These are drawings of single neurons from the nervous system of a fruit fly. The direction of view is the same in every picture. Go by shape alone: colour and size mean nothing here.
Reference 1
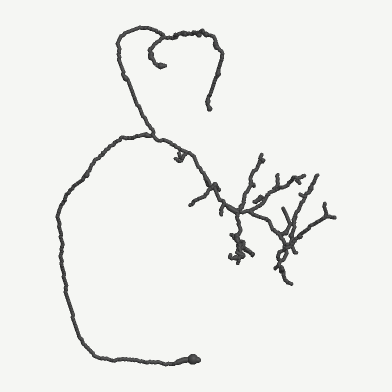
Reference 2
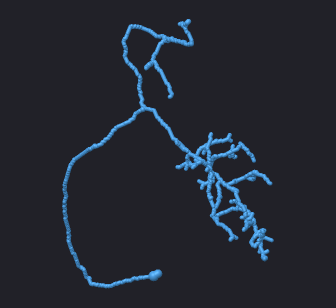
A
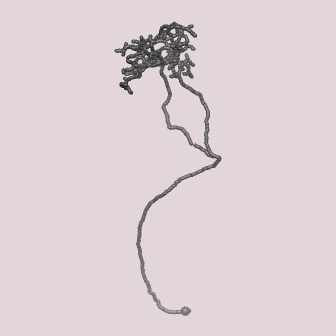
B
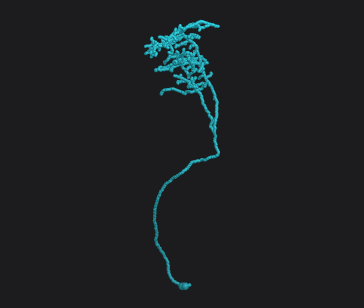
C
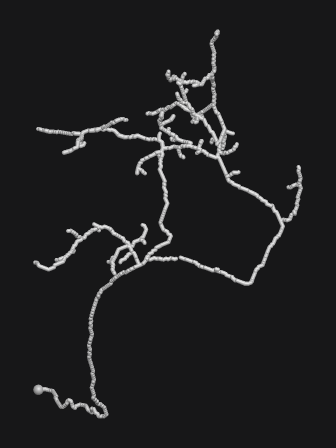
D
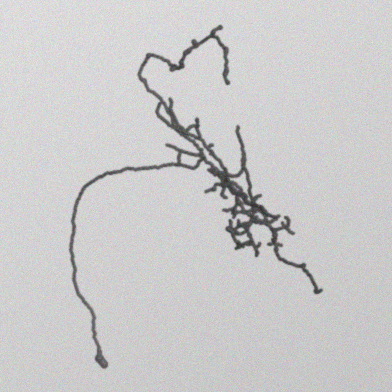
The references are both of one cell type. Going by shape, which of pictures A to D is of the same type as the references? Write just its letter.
D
